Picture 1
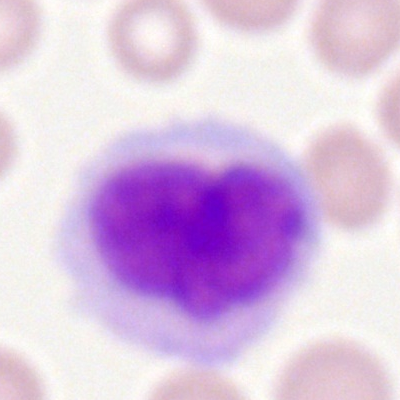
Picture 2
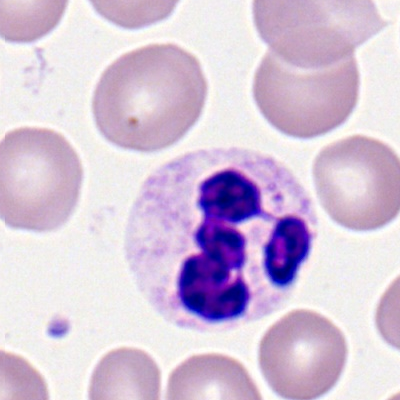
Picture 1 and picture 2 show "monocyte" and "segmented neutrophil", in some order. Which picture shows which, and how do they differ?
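The first picture's the monocyte, the second one the segmented neutrophil. Compare the nuclei: the monocyte's has a notch at its top edge that gives it a heart-like shape, whereas the segmented neutrophil's is split into separate lobes rather than one mass, with the right-hand lobe joined to the others by a thin strand.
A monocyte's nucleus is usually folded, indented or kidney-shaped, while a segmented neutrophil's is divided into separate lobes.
The cytoplasm differs in colour too: pale grey-blue in the monocyte, pale pinkish-lilac and plentiful in the neutrophil.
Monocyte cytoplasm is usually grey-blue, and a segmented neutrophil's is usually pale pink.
The neutrophil's cytoplasm holds fine, small lilac granules, but you can't make out any distinct granules in the monocyte.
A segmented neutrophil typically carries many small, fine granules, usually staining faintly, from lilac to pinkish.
As for outlines, the neutrophil is round and smooth, the monocyte roughly round with a slightly uneven edge. The neutrophil's chromatin is dark purple and coarsely clumped, and the red cells around the monocyte don't overlap it.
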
